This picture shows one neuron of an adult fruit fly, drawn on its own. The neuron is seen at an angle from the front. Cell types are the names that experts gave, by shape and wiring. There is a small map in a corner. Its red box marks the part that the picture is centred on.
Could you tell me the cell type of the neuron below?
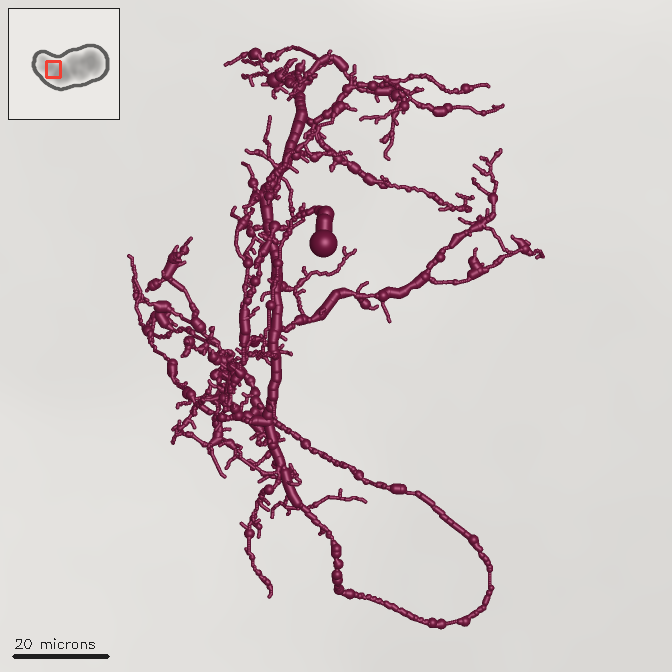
dMS2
